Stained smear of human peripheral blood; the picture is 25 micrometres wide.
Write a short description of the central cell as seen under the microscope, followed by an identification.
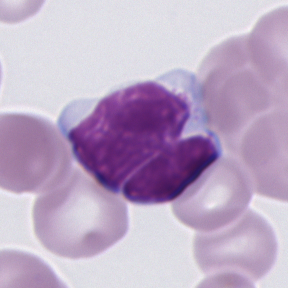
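A deep notch cuts the nucleus's right side; a thin cleft across its lower half splits it into lobes. The chromatin stains dark purple and appears dense. The cell outline is irregular and angular, not round. The cell is a large granular lymphocyte.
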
